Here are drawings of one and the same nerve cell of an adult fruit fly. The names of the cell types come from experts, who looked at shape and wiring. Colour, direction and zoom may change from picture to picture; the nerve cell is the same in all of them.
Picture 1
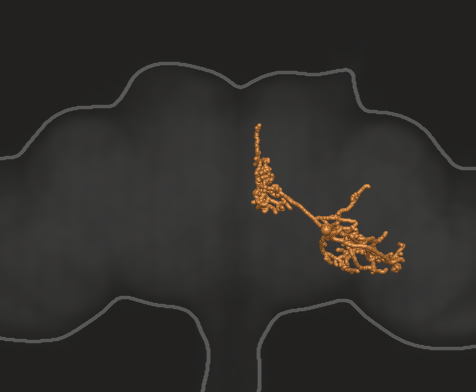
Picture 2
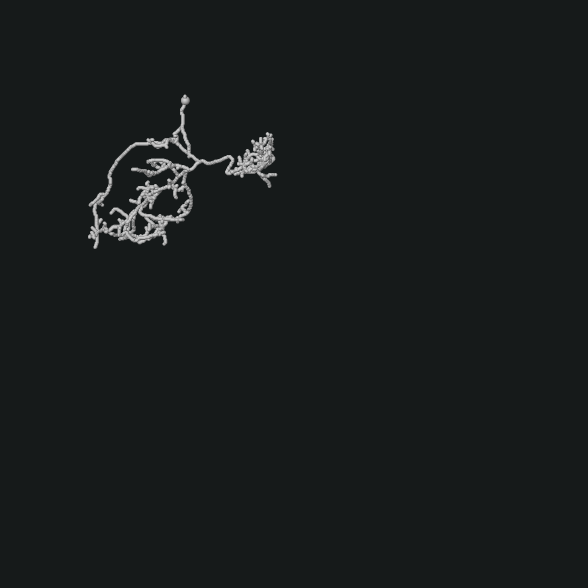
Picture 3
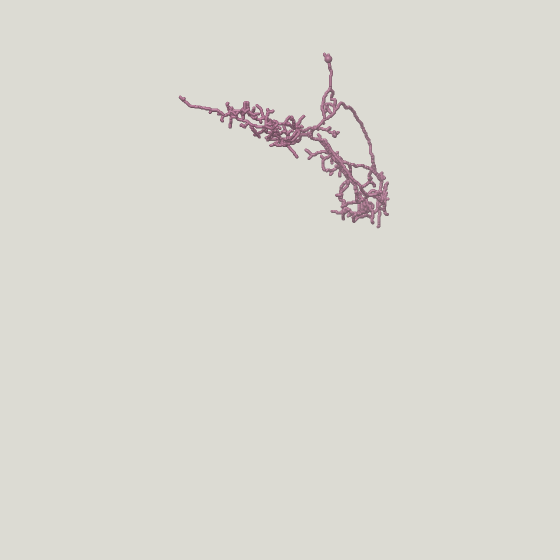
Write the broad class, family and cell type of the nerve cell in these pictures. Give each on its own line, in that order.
central-brain intrinsic neuron
hemilineage CLp1
SMP422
